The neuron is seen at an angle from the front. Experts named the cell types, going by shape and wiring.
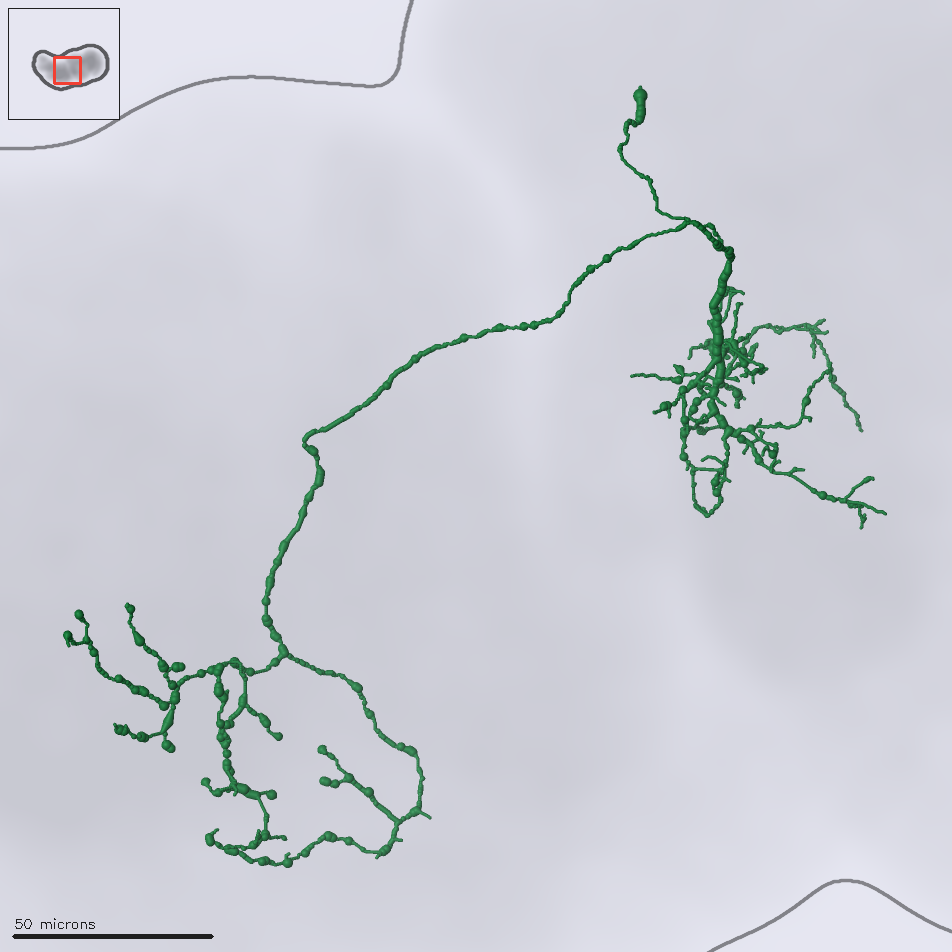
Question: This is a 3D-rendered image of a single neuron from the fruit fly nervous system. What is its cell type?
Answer: LPT116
